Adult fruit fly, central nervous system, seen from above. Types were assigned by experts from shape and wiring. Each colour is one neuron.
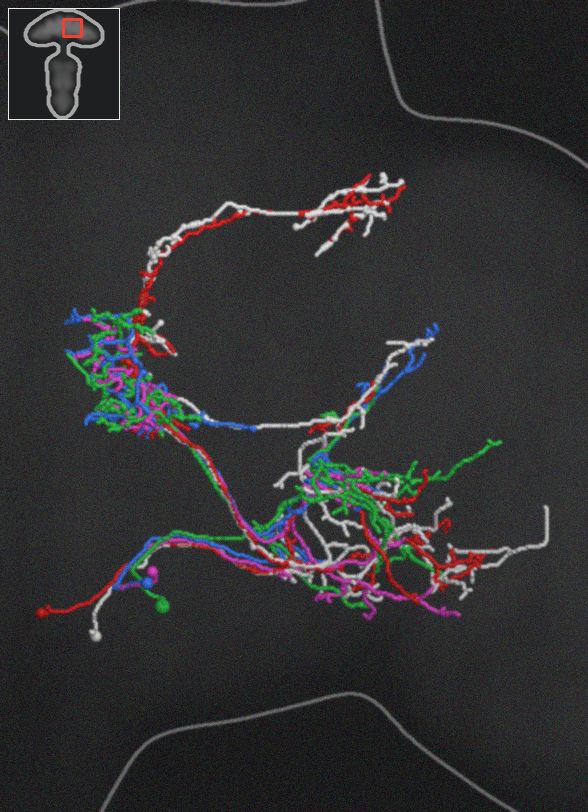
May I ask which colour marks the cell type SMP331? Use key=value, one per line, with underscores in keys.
colour=magenta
